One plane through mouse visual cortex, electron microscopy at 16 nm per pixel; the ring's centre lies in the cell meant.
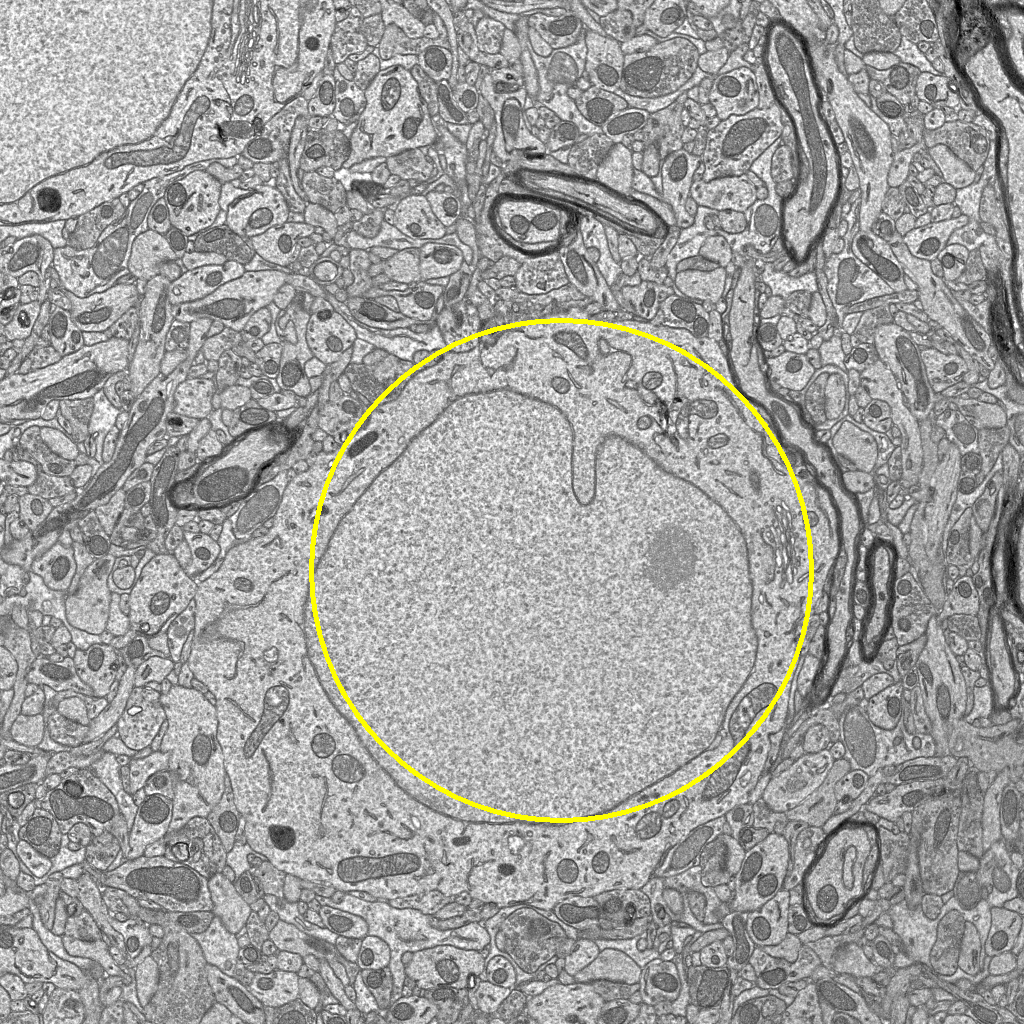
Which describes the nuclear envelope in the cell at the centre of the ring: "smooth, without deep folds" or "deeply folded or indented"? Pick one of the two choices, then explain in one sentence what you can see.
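Deeply folded or indented. The nuclear envelope has a single deep, narrow infolding that enters from the top.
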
